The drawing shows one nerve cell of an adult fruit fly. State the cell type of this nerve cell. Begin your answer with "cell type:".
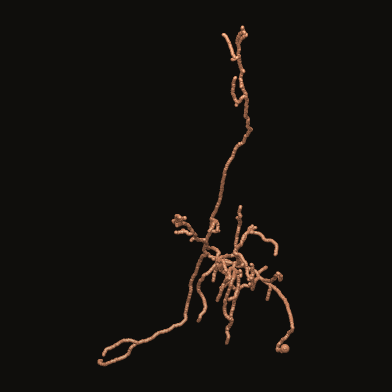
cell type: IN07B065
